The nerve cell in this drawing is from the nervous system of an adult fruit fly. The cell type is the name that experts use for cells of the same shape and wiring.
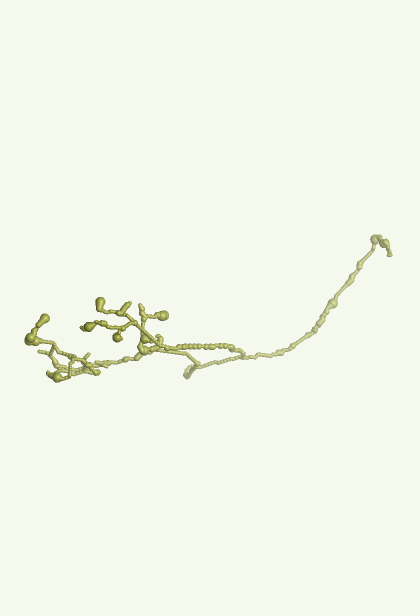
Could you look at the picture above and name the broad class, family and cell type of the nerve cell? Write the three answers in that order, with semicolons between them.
sensory neuron entering the brain; class olfactory; ORN_V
